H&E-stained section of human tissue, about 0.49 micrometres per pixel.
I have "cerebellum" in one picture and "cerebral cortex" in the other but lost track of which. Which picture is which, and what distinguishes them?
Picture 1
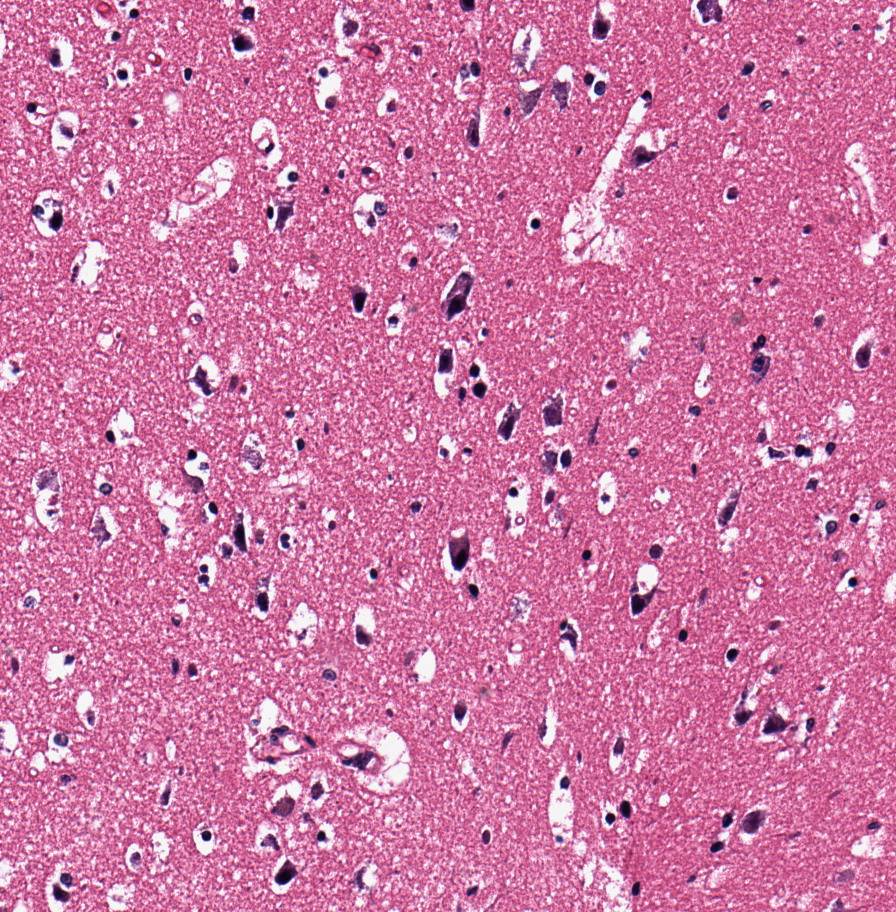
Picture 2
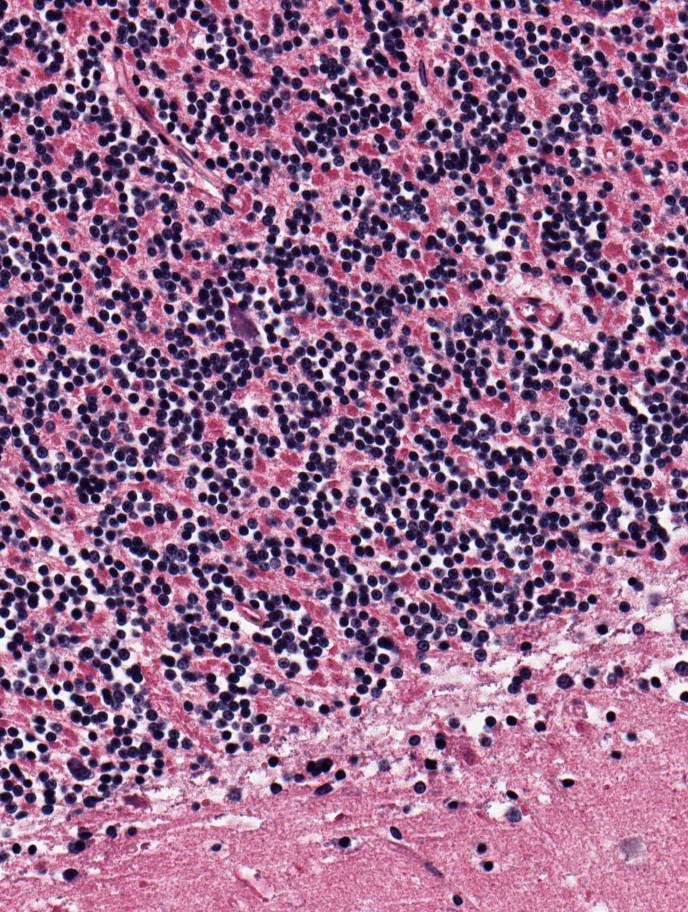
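You've got cerebral cortex in picture 1 and cerebellum in picture 2. The cerebral cortex has cells lying singly, fairly evenly scattered over a pink, finely granular matrix: larger ones with dark, angular bodies, several triangular, and many small round dark nuclei with little or no cytoplasm. The cerebellum is crowded instead, with small round dark nuclei of scant cytoplasm packing the upper and central field around irregular cell-free eosinophilic islands, above a pale pink fibrillary zone along the bottom.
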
